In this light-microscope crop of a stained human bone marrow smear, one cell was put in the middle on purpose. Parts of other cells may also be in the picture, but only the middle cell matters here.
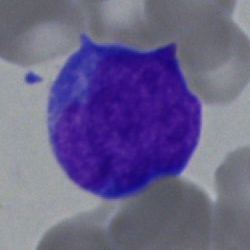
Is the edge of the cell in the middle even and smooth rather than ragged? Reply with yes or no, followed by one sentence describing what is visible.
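No. Two small pointed projections rise from the top edge of the cell.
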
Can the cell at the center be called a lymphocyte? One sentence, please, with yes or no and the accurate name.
No, the central cell is a blast, not a lymphocyte.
